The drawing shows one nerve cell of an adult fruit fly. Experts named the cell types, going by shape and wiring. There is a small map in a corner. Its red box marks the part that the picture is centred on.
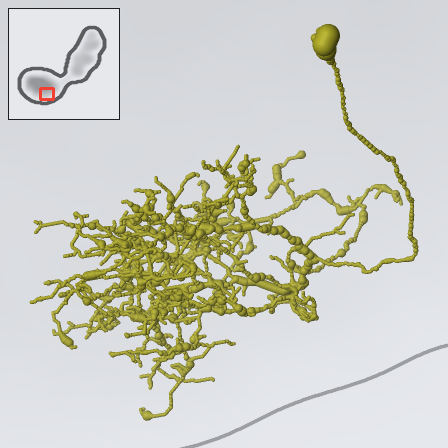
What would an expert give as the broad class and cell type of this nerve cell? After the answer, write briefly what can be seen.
Its broad class is central-brain intrinsic neuron. It is of cell type GNG209. The cell body is at the upper right of the picture. Dozens of branch ends can be seen.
